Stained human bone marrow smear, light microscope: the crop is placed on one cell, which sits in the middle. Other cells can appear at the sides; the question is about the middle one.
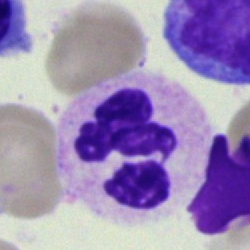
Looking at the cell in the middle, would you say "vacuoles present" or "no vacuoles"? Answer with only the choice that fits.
No vacuoles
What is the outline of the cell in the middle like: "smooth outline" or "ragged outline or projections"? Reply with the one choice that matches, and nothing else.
Smooth outline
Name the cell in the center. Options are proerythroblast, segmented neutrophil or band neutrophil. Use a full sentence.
Whatever else lies nearby, the middle cell is a segmented neutrophil.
